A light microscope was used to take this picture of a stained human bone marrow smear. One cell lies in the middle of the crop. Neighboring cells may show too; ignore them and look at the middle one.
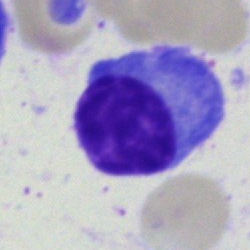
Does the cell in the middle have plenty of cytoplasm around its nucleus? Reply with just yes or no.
Yes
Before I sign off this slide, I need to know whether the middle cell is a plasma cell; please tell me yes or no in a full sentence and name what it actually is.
Yes, the cell in the middle of the view is a plasma cell.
